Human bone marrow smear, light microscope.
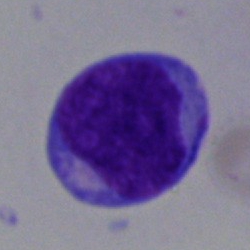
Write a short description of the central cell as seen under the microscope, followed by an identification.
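A large nucleus fills most of this cell. Blue-staining cytoplasm surrounds it, forming a wider rim on the right and lower-left sides than at the top. Beside the nucleus at the lower left, the cytoplasm shows a paler, nearly clear zone. The cell is a blast.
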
